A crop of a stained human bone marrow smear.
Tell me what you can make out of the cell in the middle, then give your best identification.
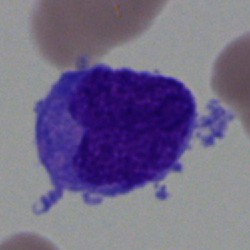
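Small fragmented projections stick out in a cluster from the cell's right edge. The nucleus, placed toward the right, fills most of the cell, and its chromatin stains dark purple throughout. A paler blue-violet rim of cytoplasm lies mainly on the left. This is a blast.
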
